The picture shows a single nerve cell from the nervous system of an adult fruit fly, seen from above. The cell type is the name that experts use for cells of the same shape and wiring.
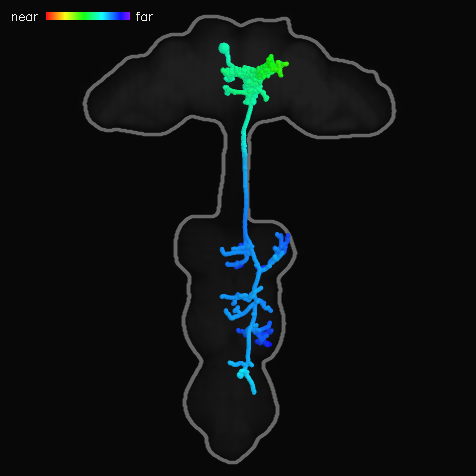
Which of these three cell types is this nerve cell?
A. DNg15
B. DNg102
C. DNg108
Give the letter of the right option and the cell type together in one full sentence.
The nerve cell is categorized as cell type DNg15, option A.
